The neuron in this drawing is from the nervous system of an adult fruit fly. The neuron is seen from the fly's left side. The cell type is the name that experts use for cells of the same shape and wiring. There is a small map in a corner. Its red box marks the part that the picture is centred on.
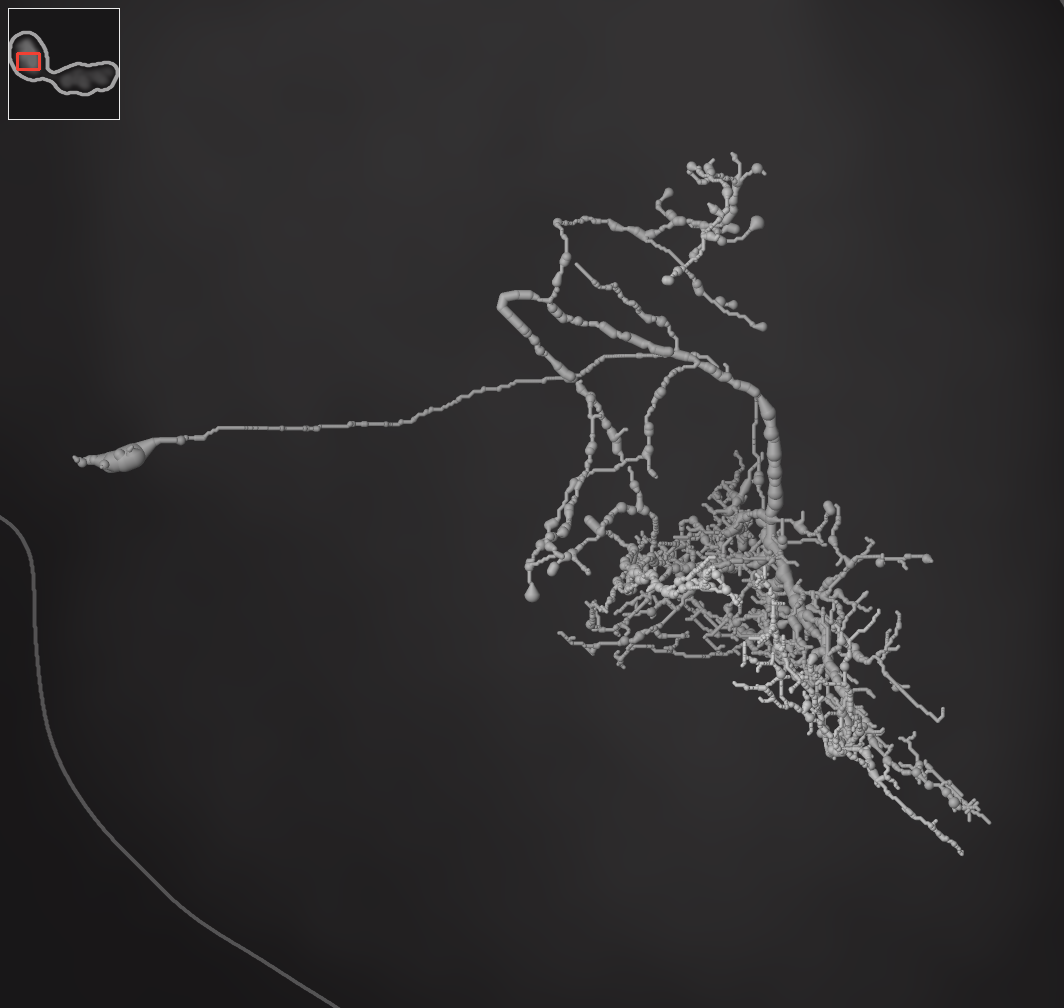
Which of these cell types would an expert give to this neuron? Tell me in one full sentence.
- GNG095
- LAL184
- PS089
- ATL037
The single neuron here is of type PS089.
